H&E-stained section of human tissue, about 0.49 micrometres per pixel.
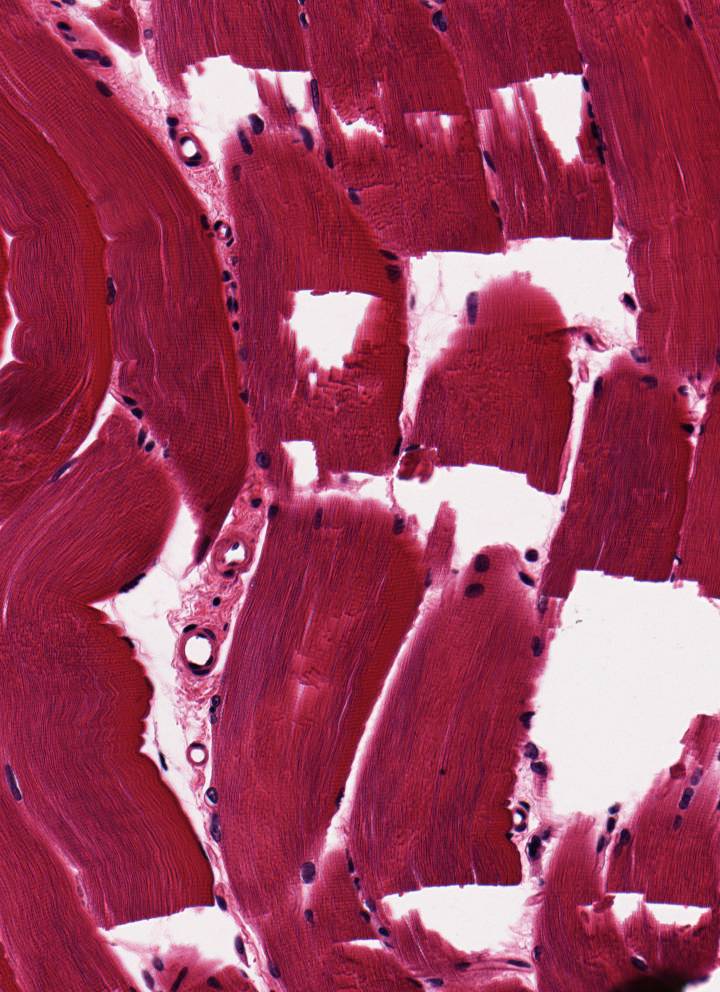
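Skeletal muscle, haematoxylin and eosin. Large, long, unbranched muscle fibres fill the field, running mainly from top to bottom. Nuclei are dark, flattened and lie at the fibre edges. Cytoplasm stains a deep, even red-pink. Along the left side, fibres curve in broad wavy bands.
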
